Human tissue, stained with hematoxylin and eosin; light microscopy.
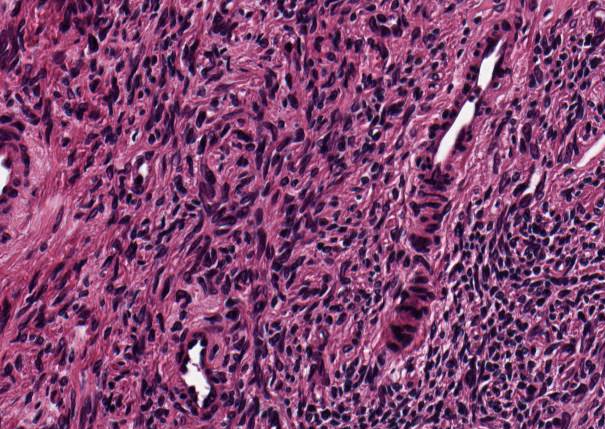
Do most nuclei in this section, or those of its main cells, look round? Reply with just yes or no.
No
